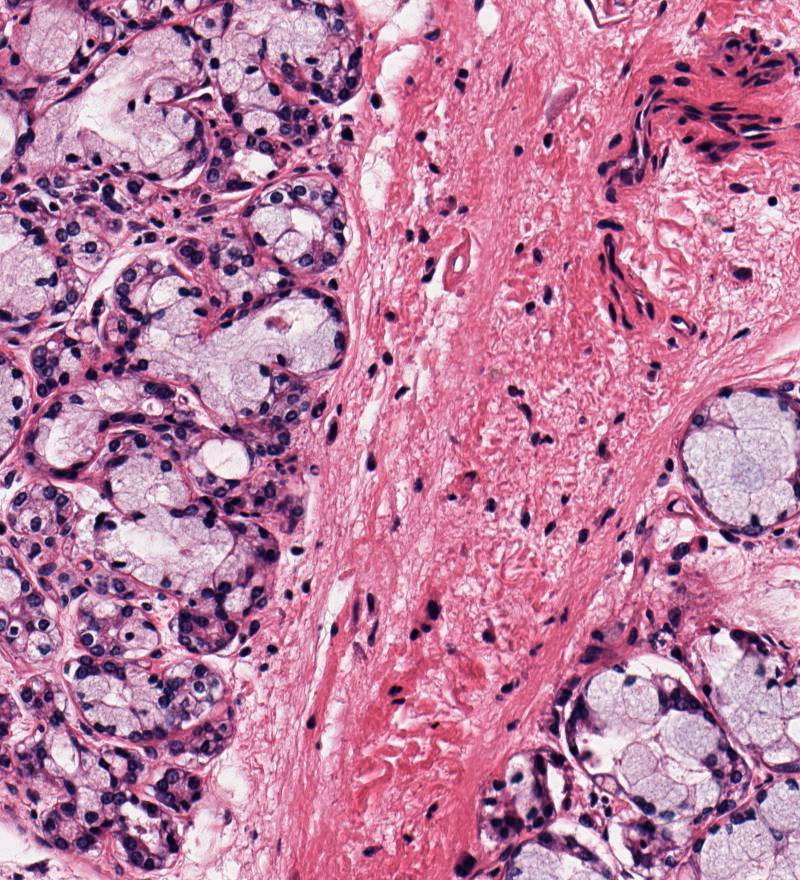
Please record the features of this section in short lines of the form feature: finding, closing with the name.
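Mucous cell nuclei: small, dark, flattened against the acinar base
Left glandular area: small cell groups with round, dark nuclei between pale mucous acini
Central stroma: wavy pink fibres running mainly top to bottom
Stromal nuclei: sparse, scattered, spindle-shaped
Name: minor salivary gland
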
